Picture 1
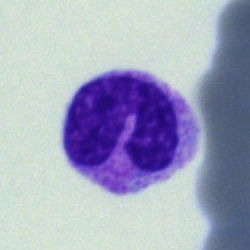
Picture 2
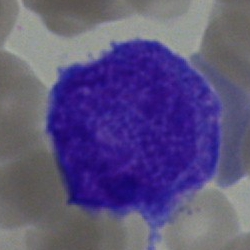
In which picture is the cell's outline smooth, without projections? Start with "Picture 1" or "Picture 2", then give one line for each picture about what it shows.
Picture 1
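What picture 1 shows: The cell outline is roughly round and smooth.
What picture 2 shows: The cell outline is roughly round but irregular, with a slightly ragged edge.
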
